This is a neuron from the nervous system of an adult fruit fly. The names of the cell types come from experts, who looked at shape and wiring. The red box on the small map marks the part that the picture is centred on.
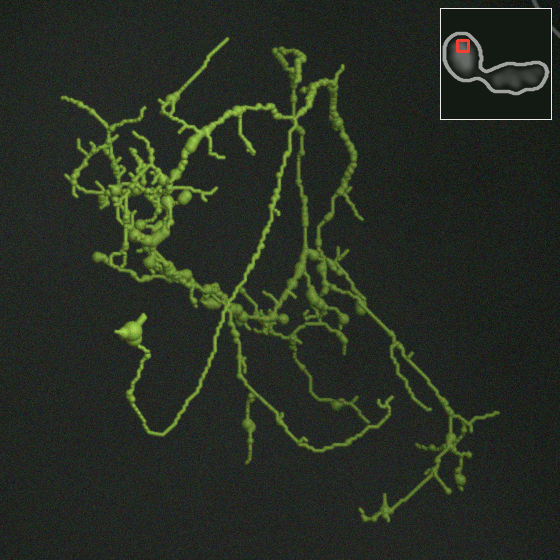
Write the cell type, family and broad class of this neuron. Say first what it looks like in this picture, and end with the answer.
The cell body is on the left of the picture. The picture shows dozens of branch ends. Its cell type is CL024_b. Its family is hemilineage SIPa1_ventral. Its broad class is central-brain intrinsic neuron.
